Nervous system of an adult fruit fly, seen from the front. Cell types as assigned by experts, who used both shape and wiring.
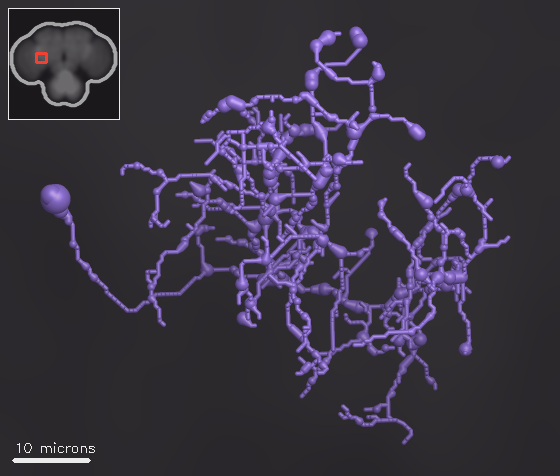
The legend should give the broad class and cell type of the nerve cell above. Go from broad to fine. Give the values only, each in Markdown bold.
**central-brain intrinsic neuron**, **AVLP378**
